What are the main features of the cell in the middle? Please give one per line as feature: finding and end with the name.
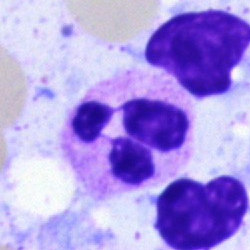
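Nuclear lobes: three, separate
Links between lobes: thin thread-like strands
Cytoplasm colour: pale pinkish-lilac
Granules: fine, pinkish, spread evenly throughout
Cell type: segmented neutrophil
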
